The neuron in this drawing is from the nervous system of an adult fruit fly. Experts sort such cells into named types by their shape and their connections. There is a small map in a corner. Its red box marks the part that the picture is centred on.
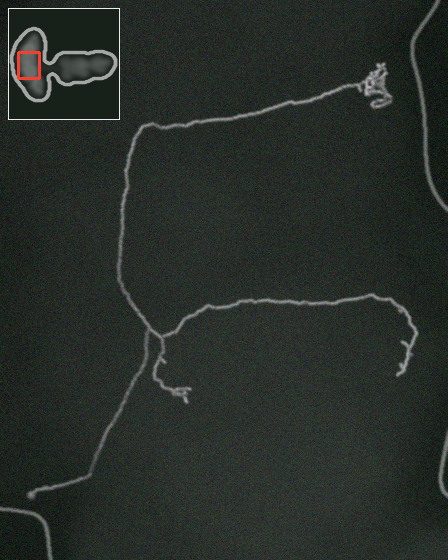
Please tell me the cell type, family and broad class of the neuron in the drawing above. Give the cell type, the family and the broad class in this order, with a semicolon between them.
PS087; hemilineage AOTUv3_ventral; central-brain intrinsic neuron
